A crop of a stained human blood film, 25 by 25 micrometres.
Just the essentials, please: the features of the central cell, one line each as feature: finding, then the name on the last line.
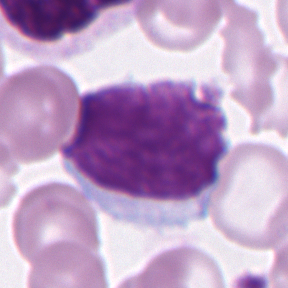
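Diameter: about 15 micrometres
Nucleus: about 14 by 11 micrometres, filling about 70% of the cell's area
Cytoplasmic colour: pale bluish-grey
Rim: thin, widest below the nucleus
Vacuoles: no clear ones
Upper right edge: ragged rather than smooth
Cell type: typical lymphocyte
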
